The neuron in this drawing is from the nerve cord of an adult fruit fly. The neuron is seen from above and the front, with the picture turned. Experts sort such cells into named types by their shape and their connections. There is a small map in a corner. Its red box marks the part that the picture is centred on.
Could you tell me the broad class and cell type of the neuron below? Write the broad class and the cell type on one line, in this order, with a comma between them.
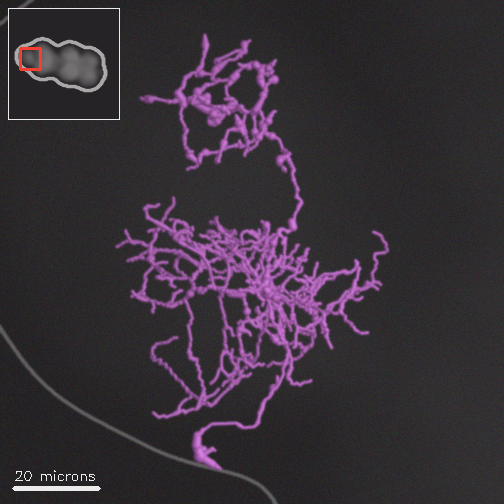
nerve-cord intrinsic neuron, INXXX357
